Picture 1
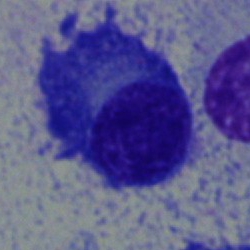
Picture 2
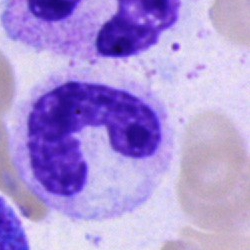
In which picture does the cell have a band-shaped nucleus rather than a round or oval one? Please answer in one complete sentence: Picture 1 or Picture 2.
What Picture 2 shows is a cell with a curved band nucleus lacking separate lobes.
